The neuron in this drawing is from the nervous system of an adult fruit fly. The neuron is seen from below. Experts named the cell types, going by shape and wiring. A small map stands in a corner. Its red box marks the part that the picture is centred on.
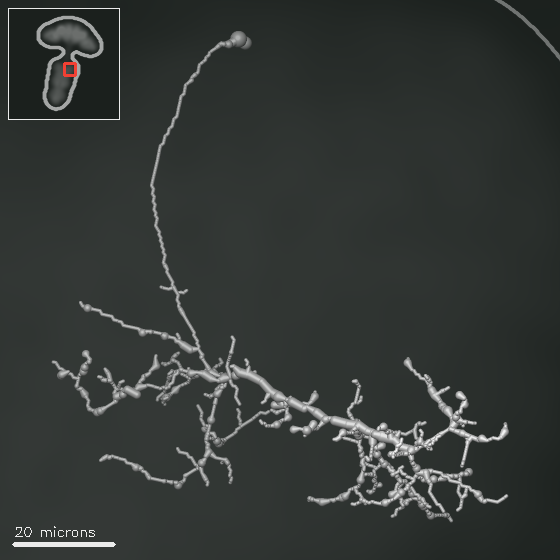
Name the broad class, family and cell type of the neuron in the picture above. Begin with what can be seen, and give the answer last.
It is in the nerve cord and does not reach the brain. The cell body can be seen at the top of the picture. From top to bottom in the picture it spans about 95 microns. Its broad class is nerve-cord intrinsic neuron. Its family is hemilineage 09A. It is of cell type IN09A027.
